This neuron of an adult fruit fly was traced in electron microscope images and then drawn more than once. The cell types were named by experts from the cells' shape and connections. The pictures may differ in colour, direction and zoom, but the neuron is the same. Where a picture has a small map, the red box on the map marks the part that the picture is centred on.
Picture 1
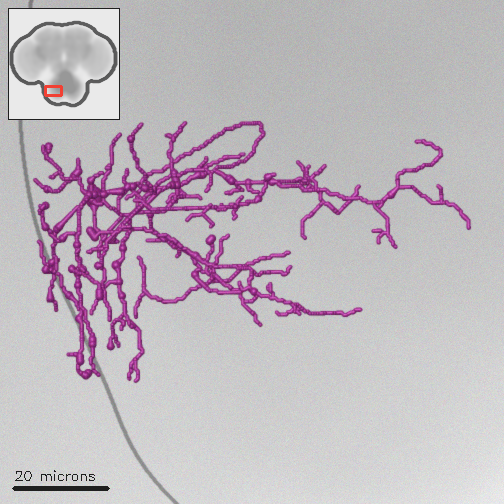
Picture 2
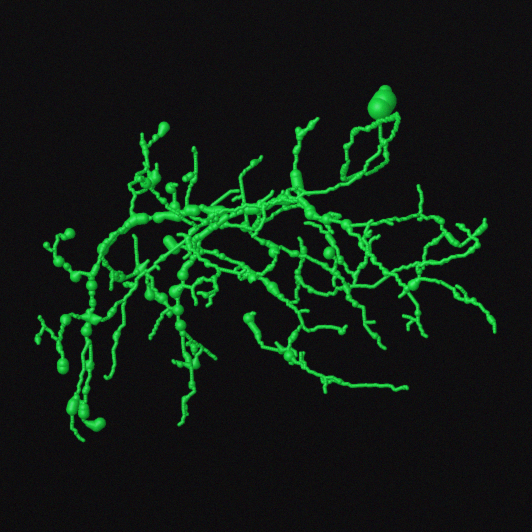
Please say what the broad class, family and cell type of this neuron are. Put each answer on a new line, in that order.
nerve-cord intrinsic neuron
hemilineage 21A
IN21A037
